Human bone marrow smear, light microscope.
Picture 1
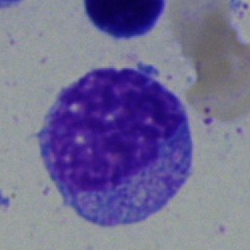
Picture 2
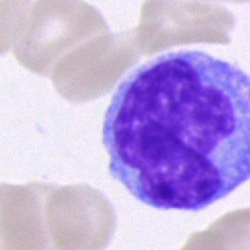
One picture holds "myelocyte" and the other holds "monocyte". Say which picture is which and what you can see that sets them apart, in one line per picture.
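In picture 1 we see a myelocyte: The cytoplasm holds fine purplish granules.
In picture 2 we see a monocyte: No distinct granules are visible in the cytoplasm.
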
